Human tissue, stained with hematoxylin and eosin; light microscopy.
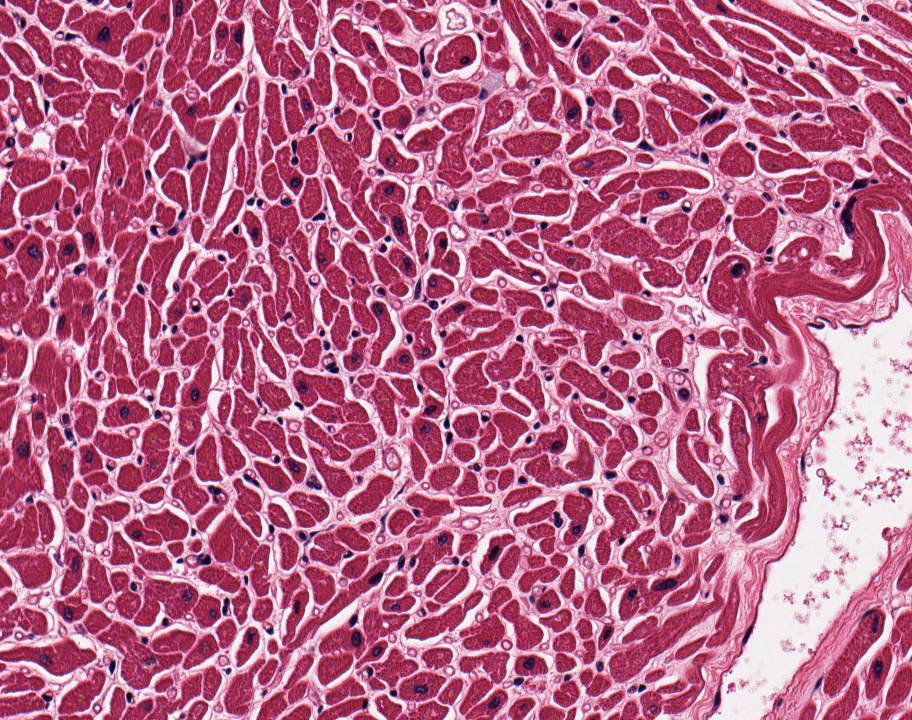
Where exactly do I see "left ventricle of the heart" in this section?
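This section is left ventricle of the heart. Point by point: muscle fibres fill almost the whole field, closely packed and cut mostly in cross and oblique section. Where a fibre shows a nucleus, that nucleus is single, oval and central in the fibre. The fibre cytoplasm stains a deep, even red-pink with eosin. Between fibres lies only scant, delicate connective tissue with small dark nuclei.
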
